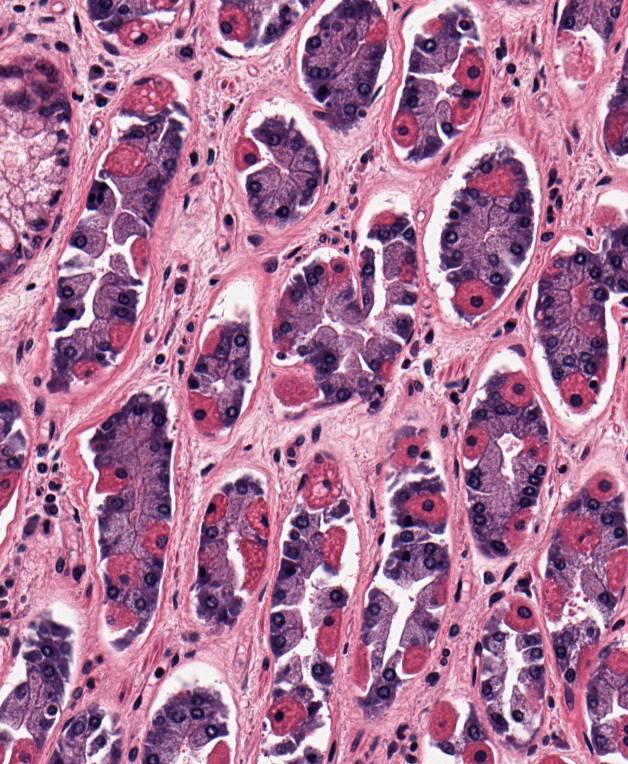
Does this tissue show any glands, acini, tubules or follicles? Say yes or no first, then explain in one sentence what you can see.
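Yes. The field is filled with closely packed glands cut in cross and oblique section and separated by thin strands of stroma.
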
